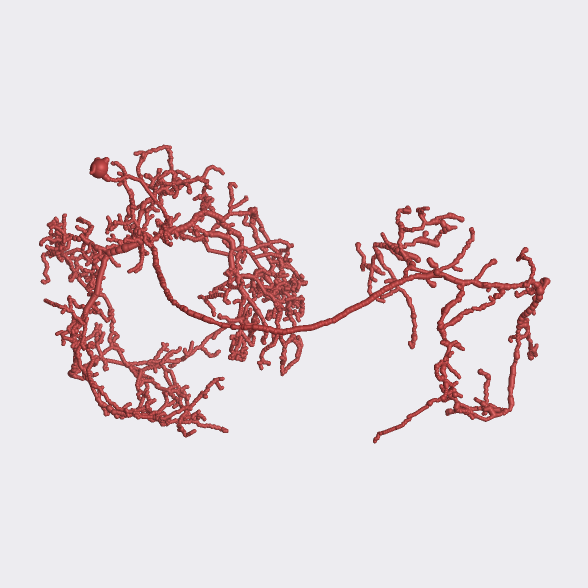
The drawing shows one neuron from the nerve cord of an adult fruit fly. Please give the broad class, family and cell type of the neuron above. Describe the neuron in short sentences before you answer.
More than a hundred branch ends can be seen. In this view it is wider than it is tall. It is a nerve-cord intrinsic neuron. The family is hemilineage 19B. The cell type is IN19B021.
